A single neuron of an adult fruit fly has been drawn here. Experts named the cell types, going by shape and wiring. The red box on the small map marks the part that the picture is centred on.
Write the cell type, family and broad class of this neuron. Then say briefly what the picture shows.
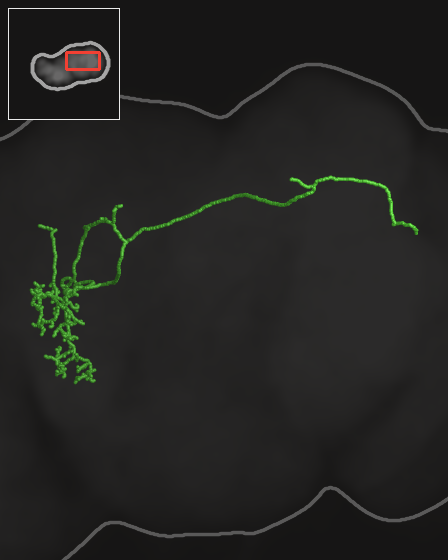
Its cell type is CB2041. The family is hemilineage VLPl&d1_dorsal. This is a central-brain intrinsic neuron. As drawn here it is wider than it is tall.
